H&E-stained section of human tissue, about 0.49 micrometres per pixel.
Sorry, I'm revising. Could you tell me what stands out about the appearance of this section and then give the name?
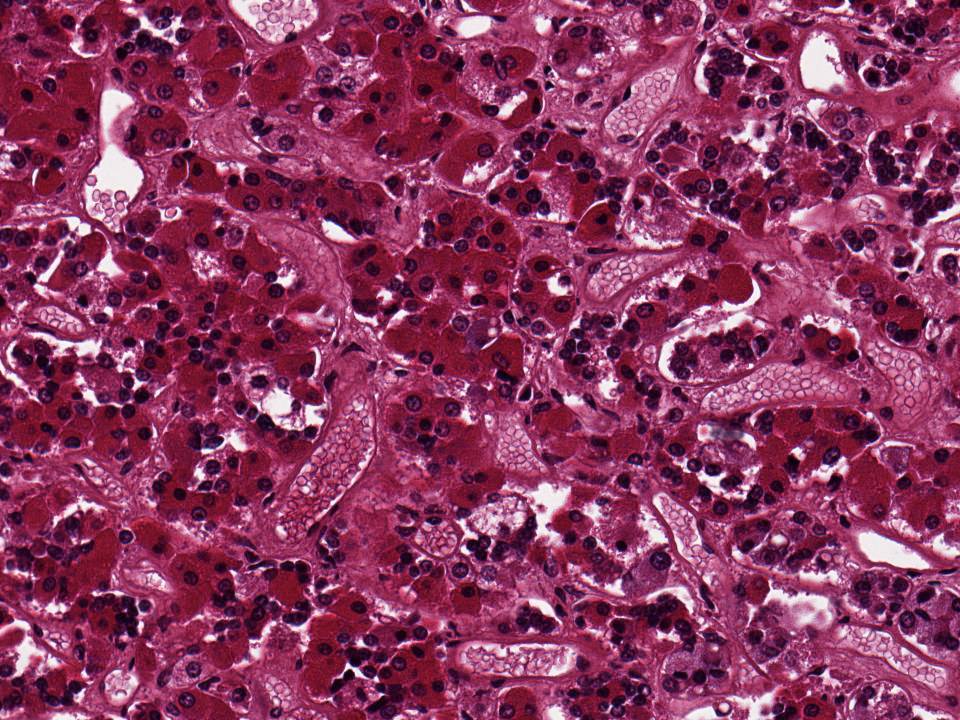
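Most numerous cells have abundant deep red, eosinophilic cytoplasm. Nuclei small, round, dark; usually one per cell. Thin-walled vascular channels packed with red blood cells, seen as pale pink, closely set round outlines. Stroma scanty, thin pink strands around vessels and cell groups. Section: pituitary.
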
